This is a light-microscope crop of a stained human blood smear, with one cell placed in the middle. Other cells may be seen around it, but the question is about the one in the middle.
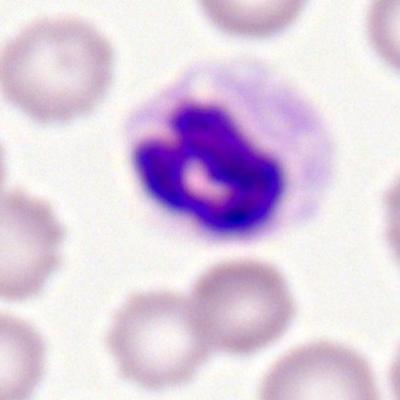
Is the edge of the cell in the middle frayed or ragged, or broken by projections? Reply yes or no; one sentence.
No, no projections, blebs or ragged parts break the cell's outline.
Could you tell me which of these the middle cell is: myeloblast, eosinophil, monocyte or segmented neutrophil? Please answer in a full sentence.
The cell at the middle of the frame should be recorded as a segmented neutrophil.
